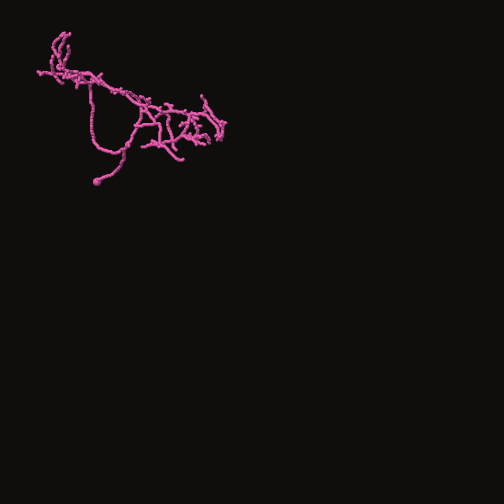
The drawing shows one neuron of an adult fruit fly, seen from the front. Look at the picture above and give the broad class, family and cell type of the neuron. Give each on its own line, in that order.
central-brain intrinsic neuron
hemilineage VPNp&v1_ventral
PLP182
